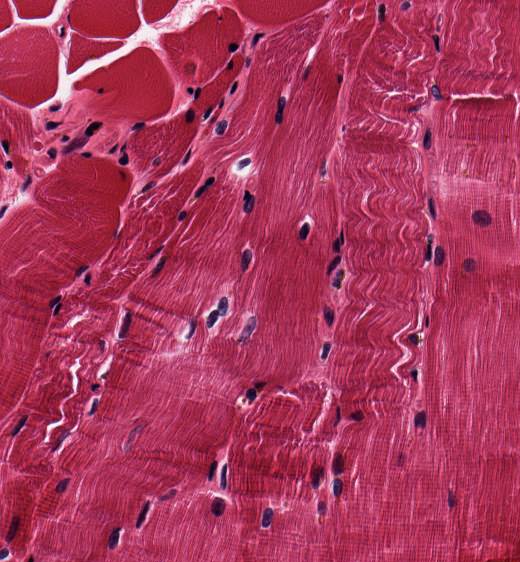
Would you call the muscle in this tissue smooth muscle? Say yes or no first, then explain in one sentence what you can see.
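No. The lengthwise fibres show fine transverse cross-striations.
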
